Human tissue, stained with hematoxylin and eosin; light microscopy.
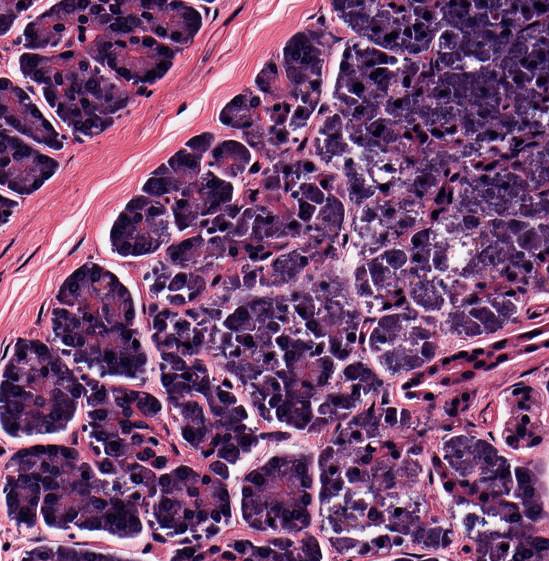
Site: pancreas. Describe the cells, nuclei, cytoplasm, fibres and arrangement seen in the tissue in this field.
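Rounded nests of cells, separated by thin fibrous septa, occupy most of the field. Within the nests the cells have small, round, dark nuclei and purple, granular cytoplasm. In the upper right the nests become less distinct and the cells lie more loosely.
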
